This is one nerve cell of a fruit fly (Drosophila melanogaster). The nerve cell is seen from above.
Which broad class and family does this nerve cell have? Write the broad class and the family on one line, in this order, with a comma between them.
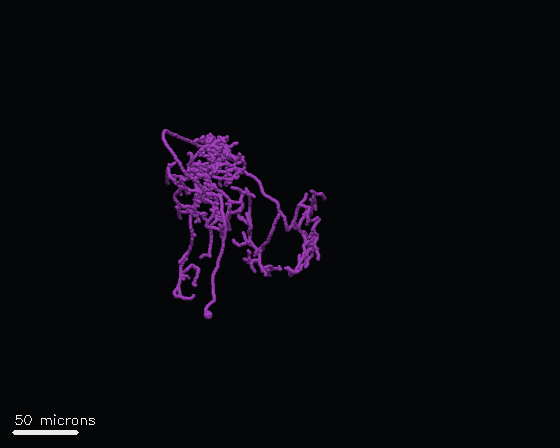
central-brain intrinsic neuron, hemilineage DM6_central2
